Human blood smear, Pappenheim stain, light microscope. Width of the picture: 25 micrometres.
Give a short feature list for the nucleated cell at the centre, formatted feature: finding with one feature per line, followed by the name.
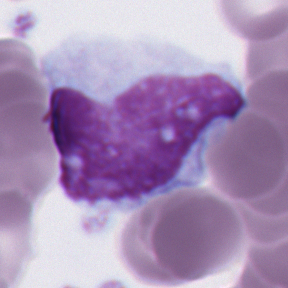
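Nucleus: irregular, and there's a notch in its upper edge.
Chromatin: finely stippled, I'd say, rather than clumped into coarse dark blocks.
Cytoplasm: no coarse coloured granules anywhere.
Outline: irregular, so not round.
Name: monocyte.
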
